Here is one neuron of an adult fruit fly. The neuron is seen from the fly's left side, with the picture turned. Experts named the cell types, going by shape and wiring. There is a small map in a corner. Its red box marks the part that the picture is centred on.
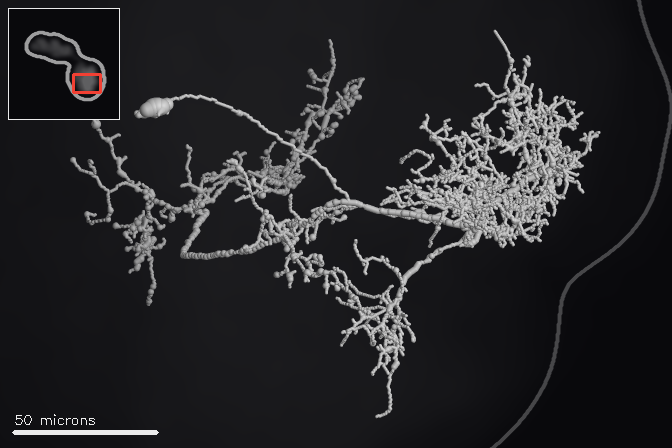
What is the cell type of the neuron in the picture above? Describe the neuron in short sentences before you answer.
Its cell body lies at the upper left of the picture. By the scale bar it is about 190 microns wide in this view. More than a hundred branch ends can be seen. Its broad class is central-brain intrinsic neuron. The cell type is AVLP520.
